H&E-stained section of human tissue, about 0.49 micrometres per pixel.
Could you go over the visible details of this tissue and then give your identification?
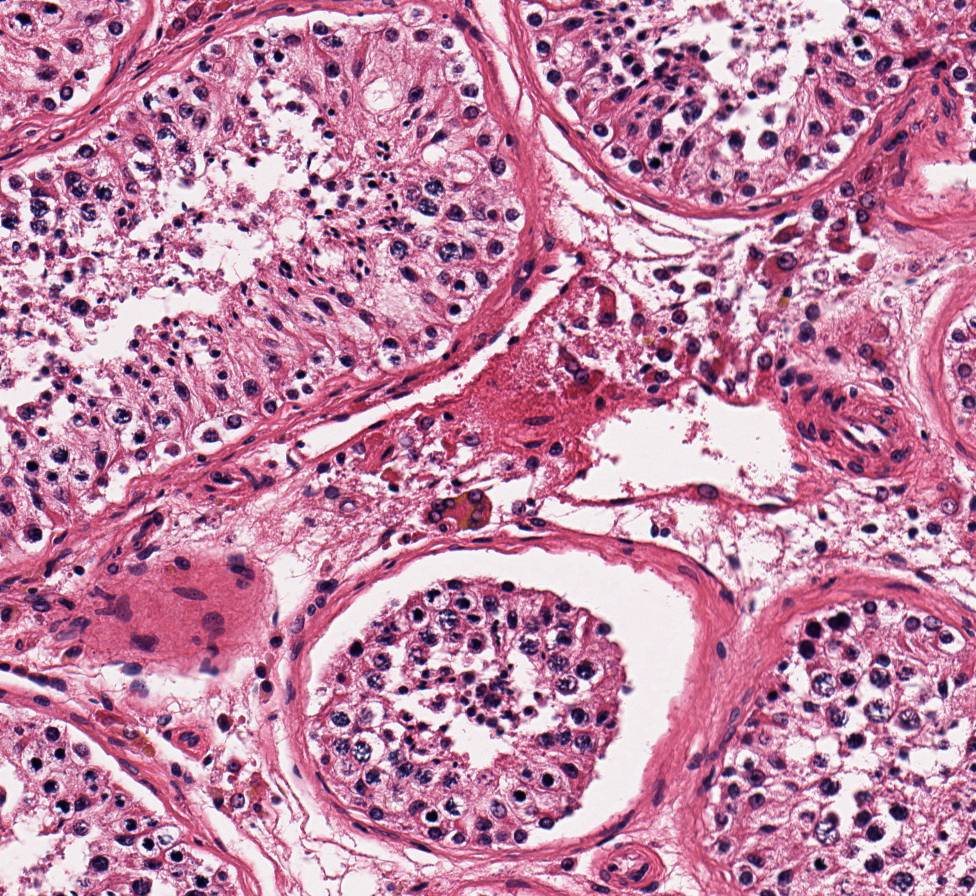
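Cross- and obliquely cut rounded and oval tubules fill the field between interstitial strips. Each has a stratified germ cell lining several cells deep and a thin pink lamellated fibrous boundary with flattened spindle nuclei. Interstitial cells with abundant eosinophilic cytoplasm cluster centrally and lower left. Testis.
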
